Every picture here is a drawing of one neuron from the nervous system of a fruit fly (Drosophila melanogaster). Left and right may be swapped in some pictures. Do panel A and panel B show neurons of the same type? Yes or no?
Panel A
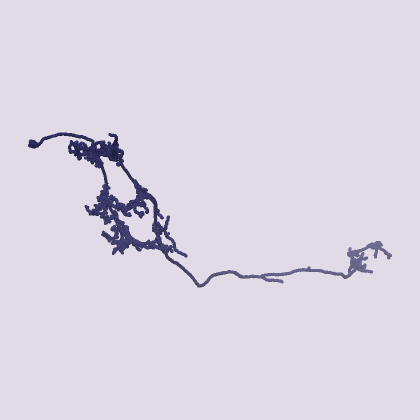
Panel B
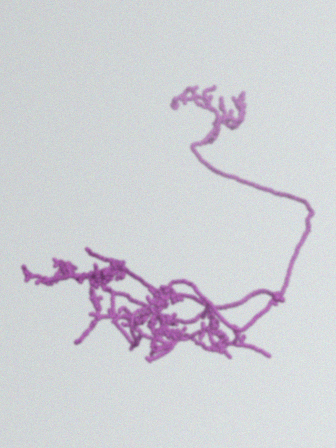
yes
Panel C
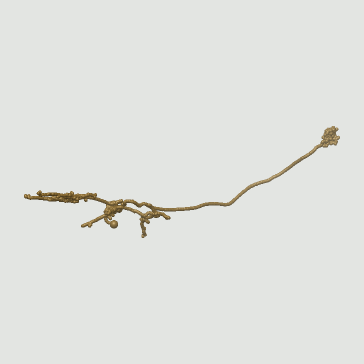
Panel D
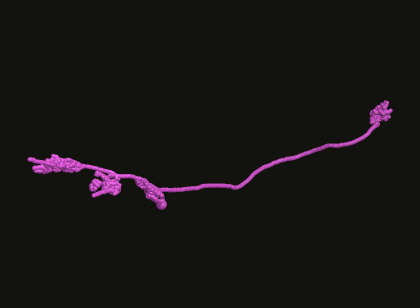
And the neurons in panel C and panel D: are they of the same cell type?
yes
